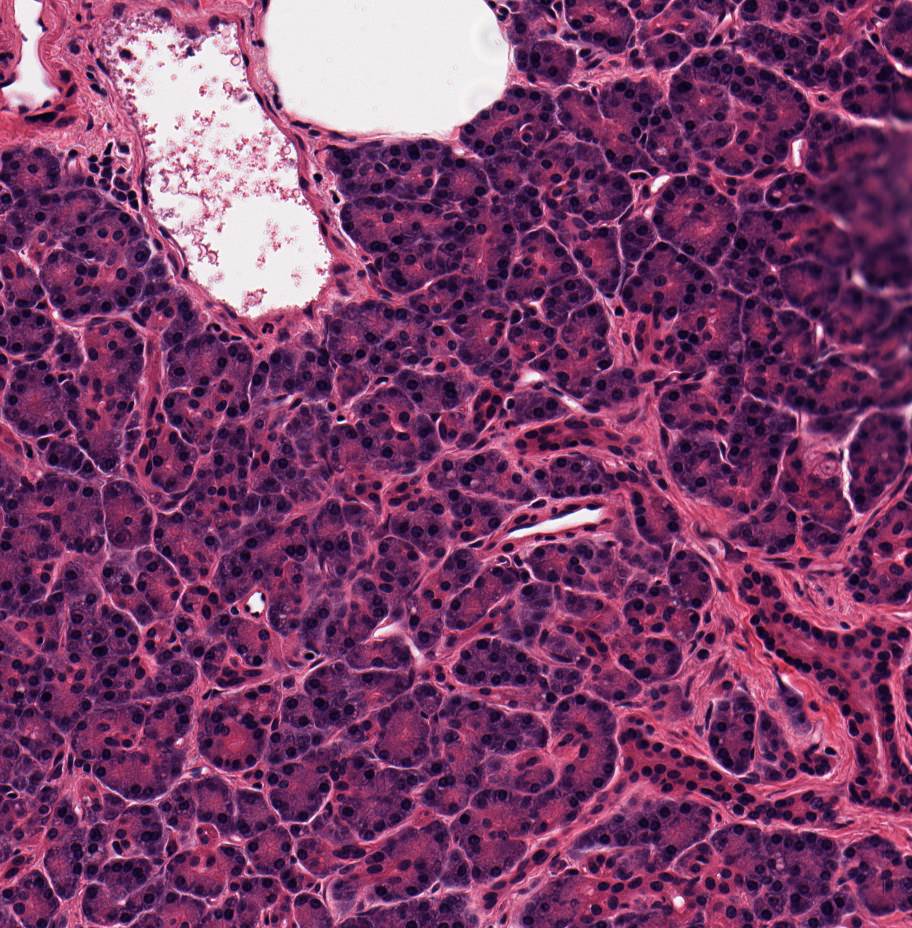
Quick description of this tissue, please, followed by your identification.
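Closely packed rounded acini occupy nearly the whole field, divided by thin pink stromal strands. Acinar cells are pyramidal, with round dark basal nuclei. Cytoplasm is pinker toward each acinar centre and purple basally. Upper left: thin-walled vessel, scattered red blood cells, otherwise empty lumen. Tissue: pancreas.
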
